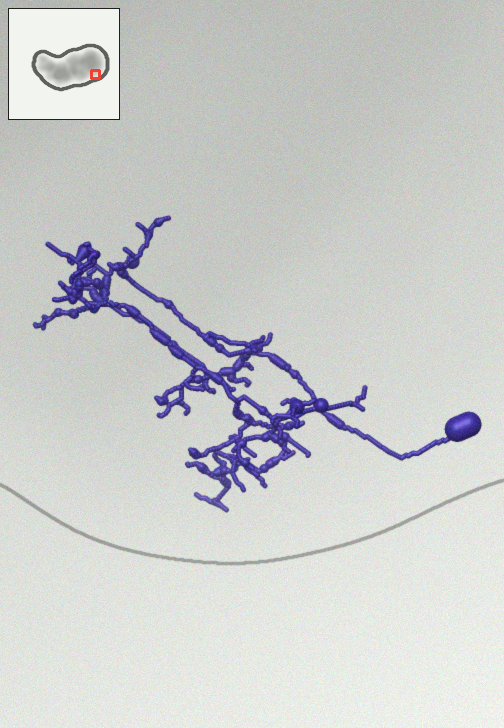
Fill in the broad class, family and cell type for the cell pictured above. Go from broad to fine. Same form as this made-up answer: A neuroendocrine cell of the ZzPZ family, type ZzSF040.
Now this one: An optic-lobe intrinsic neuron of the Mi family, type Mi14.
